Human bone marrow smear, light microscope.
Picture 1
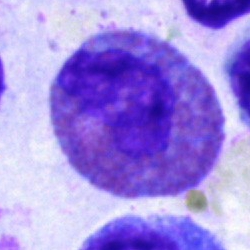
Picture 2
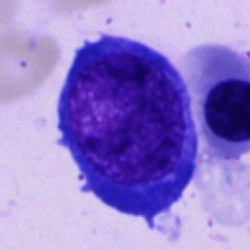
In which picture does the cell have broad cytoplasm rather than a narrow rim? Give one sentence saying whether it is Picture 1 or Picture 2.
There is broad cytoplasm around the nucleus of the cell in picture 1.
